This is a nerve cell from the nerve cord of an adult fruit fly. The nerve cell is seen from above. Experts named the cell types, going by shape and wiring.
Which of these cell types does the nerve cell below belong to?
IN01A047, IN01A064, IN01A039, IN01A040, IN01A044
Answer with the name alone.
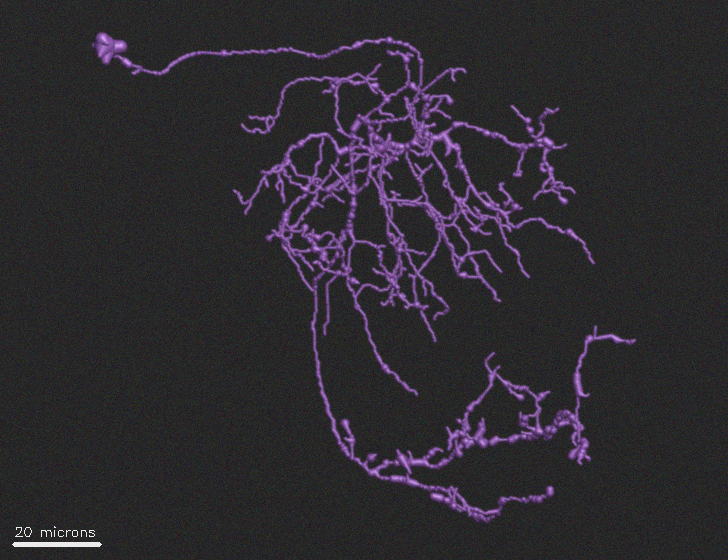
IN01A039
